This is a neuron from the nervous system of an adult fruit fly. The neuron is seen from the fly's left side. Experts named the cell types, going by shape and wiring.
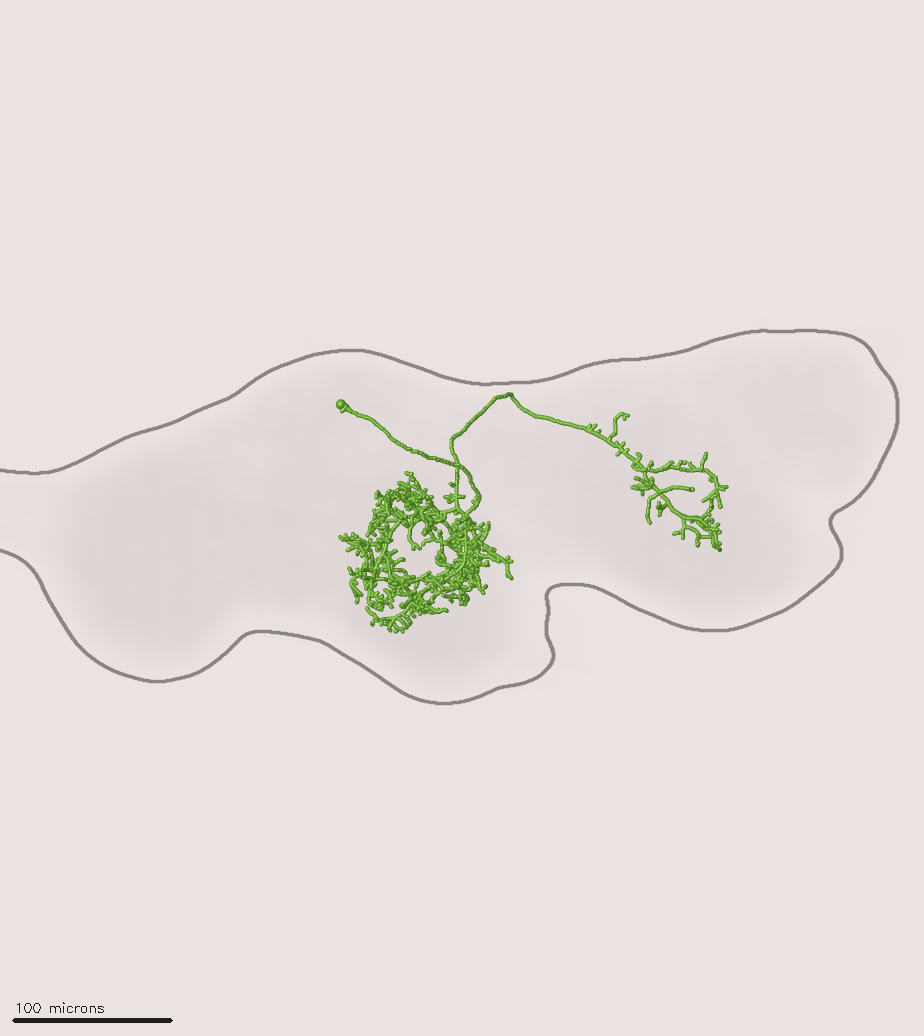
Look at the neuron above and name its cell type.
IN19A009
